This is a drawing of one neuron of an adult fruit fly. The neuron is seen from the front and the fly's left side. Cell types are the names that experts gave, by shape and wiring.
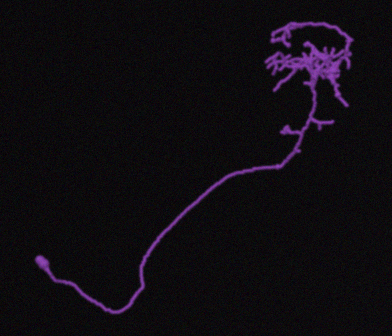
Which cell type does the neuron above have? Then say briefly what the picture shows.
It is of cell type SLP105. This is a central-brain intrinsic neuron. Its cell body lies at the lower left of the picture. In this view it is about as wide as it is tall.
